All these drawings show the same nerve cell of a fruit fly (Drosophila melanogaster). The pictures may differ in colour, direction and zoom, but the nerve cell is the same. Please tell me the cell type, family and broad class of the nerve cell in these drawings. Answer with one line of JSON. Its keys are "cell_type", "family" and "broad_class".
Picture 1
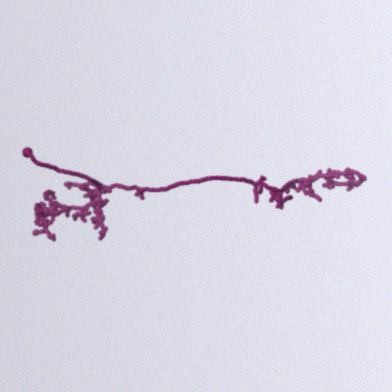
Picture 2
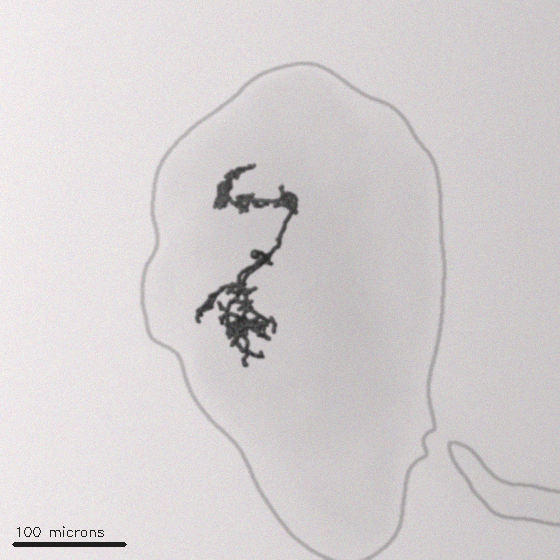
{"cell_type": "CB3635", "family": "hemilineage LHl2_ventral", "broad_class": "central-brain intrinsic neuron"}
